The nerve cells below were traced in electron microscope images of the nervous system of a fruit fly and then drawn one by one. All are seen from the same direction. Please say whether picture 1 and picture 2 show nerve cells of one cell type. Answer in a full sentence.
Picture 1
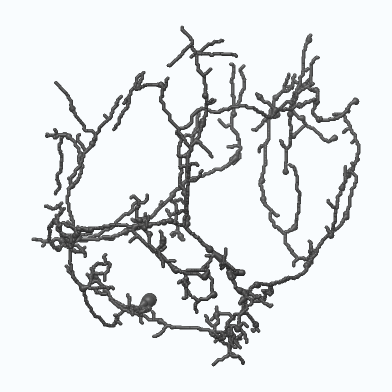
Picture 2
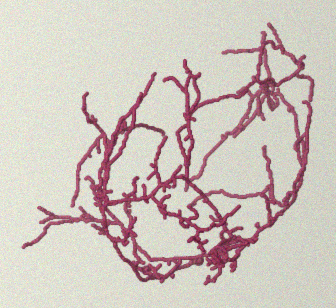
They are of different cell types.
